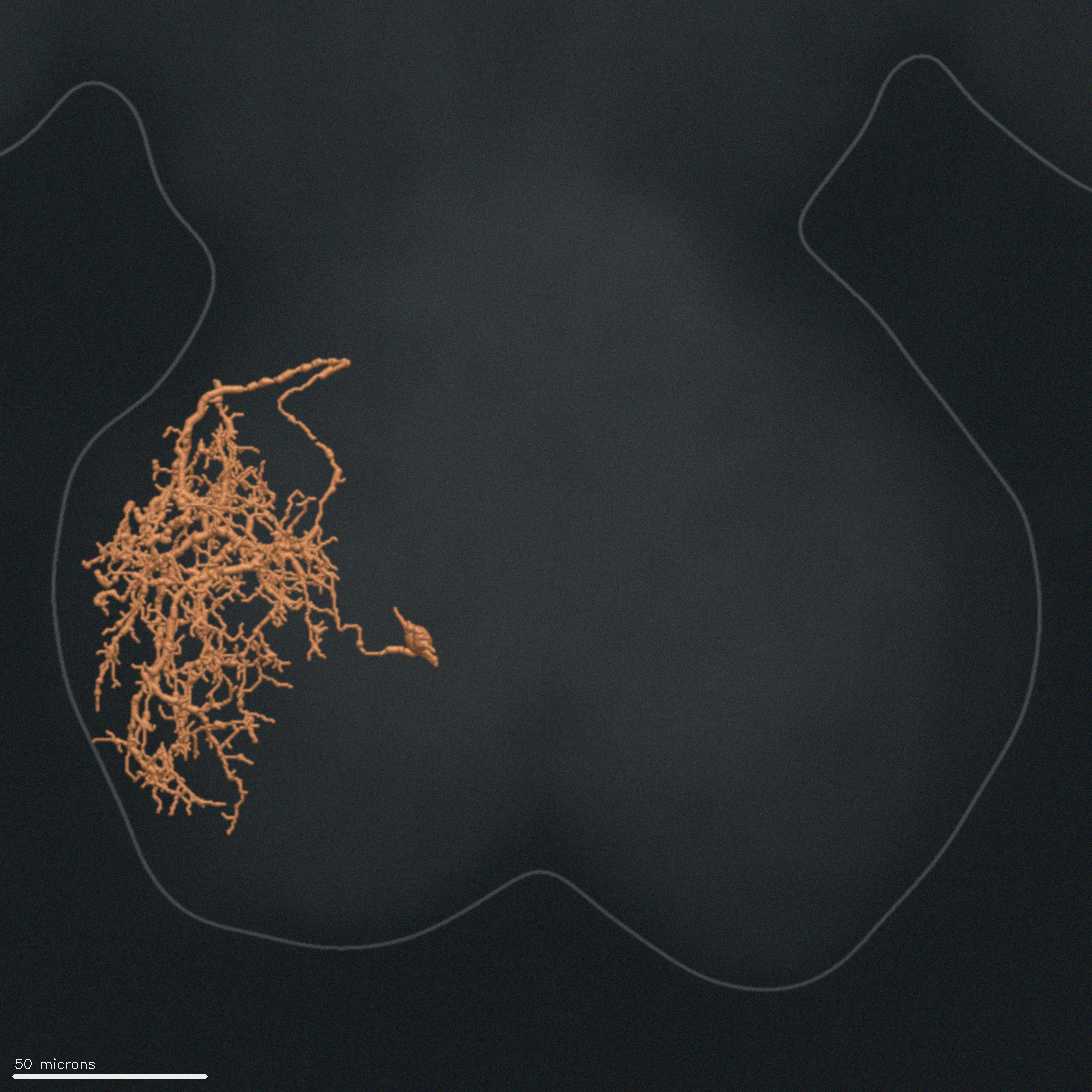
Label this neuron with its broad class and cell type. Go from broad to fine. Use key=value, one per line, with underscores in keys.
broad_class=nerve-cord intrinsic neuron
cell_type=INXXX466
